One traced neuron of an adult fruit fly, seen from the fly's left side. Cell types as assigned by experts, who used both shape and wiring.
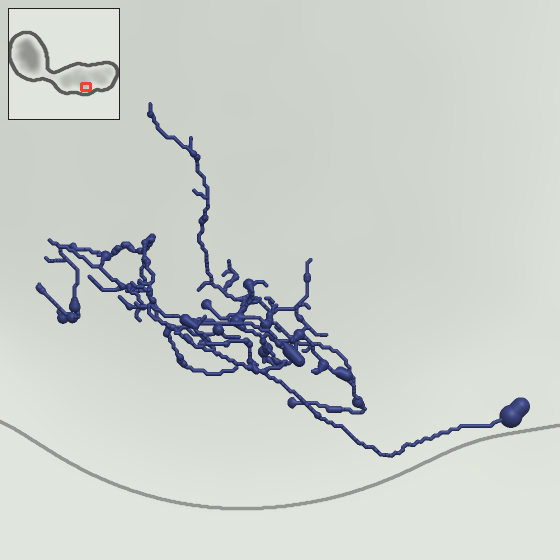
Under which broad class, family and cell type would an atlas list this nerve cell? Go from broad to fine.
nerve-cord intrinsic neuron; hemilineage 01B; IN01B080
